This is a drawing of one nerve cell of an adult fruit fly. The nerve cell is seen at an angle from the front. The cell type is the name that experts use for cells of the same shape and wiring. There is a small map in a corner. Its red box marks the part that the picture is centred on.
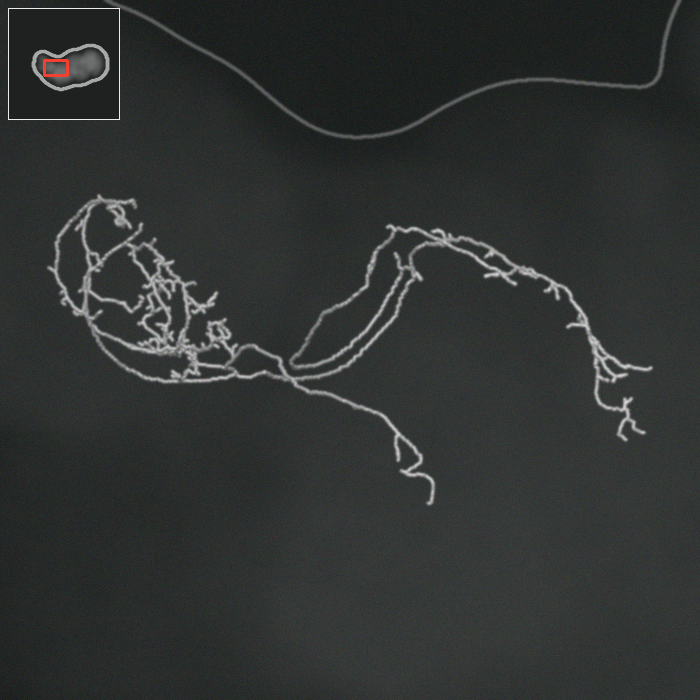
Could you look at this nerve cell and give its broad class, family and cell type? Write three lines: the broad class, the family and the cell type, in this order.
nerve-cord intrinsic neuron
hemilineage 19B
IN19B081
